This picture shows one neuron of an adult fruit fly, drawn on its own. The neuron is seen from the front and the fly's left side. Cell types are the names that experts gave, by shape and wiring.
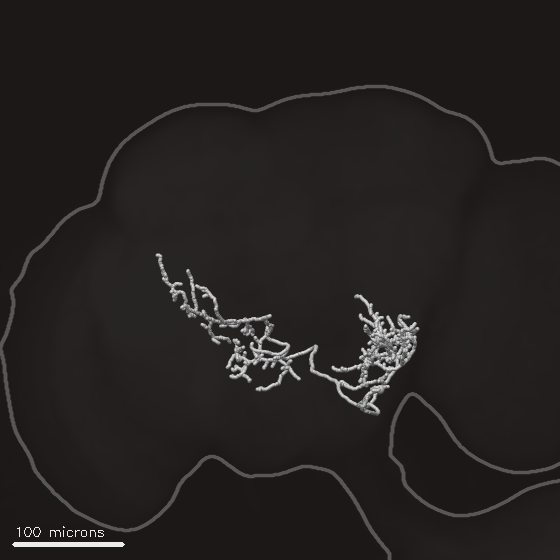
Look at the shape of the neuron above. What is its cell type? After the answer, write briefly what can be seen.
The cell type is PS327. It is a central-brain intrinsic neuron. From left to right in the picture it spans about 250 microns. As drawn here it is wider than it is tall.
